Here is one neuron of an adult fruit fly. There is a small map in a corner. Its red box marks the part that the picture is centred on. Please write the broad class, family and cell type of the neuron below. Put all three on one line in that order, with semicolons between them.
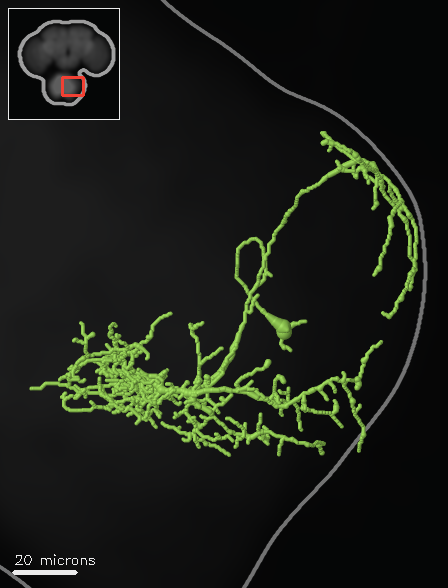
nerve-cord intrinsic neuron; hemilineage 03A; IN03A024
